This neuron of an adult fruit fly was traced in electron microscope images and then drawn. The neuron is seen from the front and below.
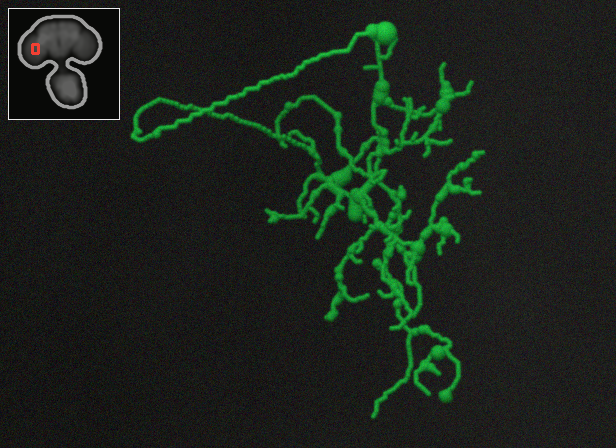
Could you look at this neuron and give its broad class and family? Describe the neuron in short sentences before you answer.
Its cell body lies at the top of the picture. Dozens of branch ends can be seen. Its broad class is optic-lobe intrinsic neuron. The family is Cm.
